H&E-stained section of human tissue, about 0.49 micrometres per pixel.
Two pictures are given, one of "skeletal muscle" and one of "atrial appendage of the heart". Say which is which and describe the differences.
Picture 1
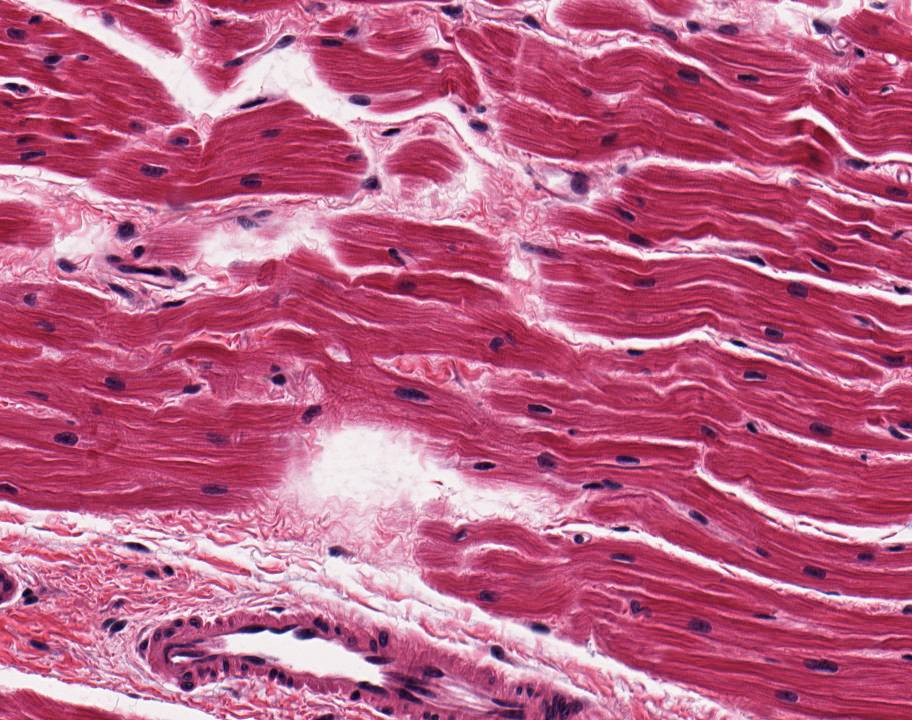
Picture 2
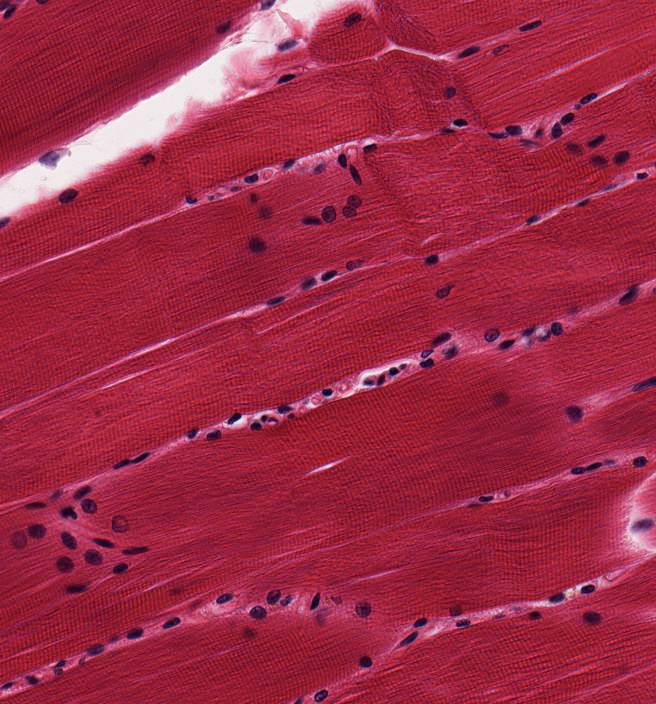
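Skeletal muscle appears in picture 2, the atrial appendage of the heart in picture 1. Atrial appendage fibres run mainly left to right, and many branch and join their neighbours.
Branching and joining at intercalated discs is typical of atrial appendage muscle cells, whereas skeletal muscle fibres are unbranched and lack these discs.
The skeletal muscle fibres instead run unbranched and side by side, slanting from lower left to upper right. Atrial nuclei are oval and central; skeletal muscle nuclei are small, dark, oval and at the fibre edges.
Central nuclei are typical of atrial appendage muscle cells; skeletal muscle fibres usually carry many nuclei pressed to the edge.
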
